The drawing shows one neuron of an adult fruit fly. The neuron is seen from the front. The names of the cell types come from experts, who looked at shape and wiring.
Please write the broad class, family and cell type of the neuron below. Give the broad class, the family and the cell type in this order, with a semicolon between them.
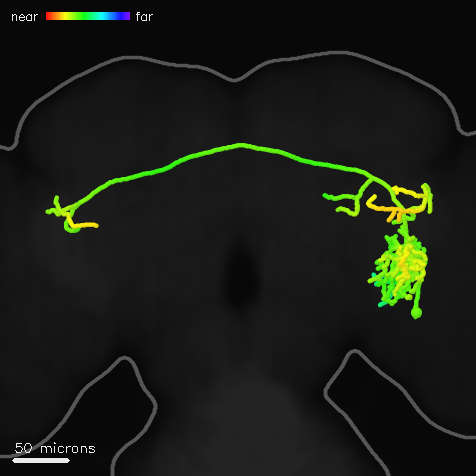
central-brain intrinsic neuron; hemilineage VLPl&p1_lateral; AVLP132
